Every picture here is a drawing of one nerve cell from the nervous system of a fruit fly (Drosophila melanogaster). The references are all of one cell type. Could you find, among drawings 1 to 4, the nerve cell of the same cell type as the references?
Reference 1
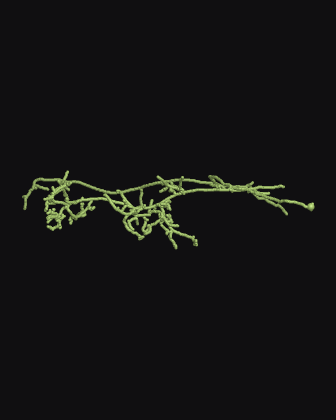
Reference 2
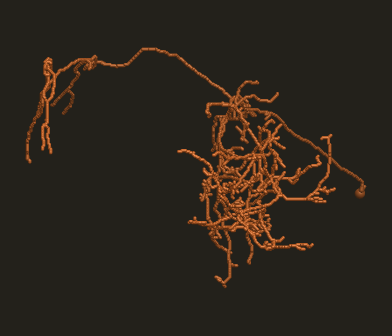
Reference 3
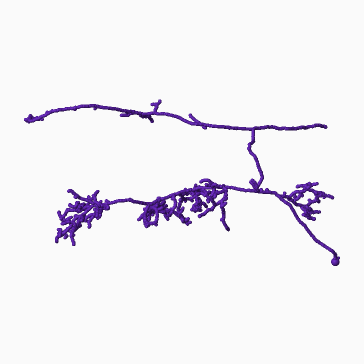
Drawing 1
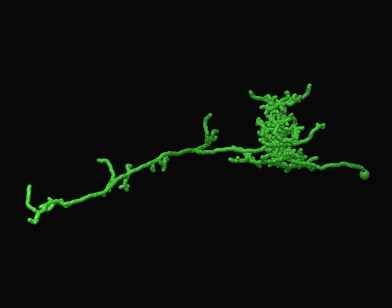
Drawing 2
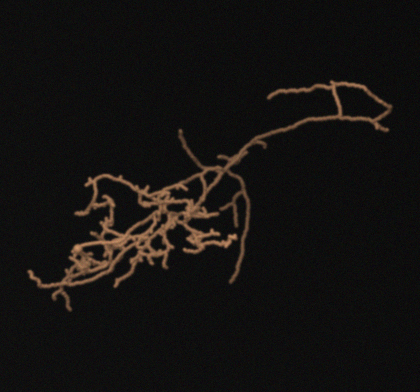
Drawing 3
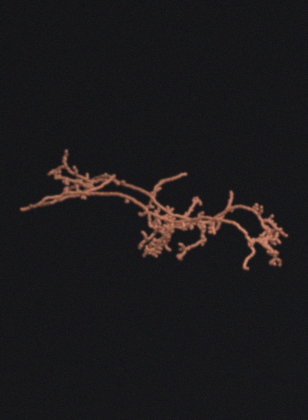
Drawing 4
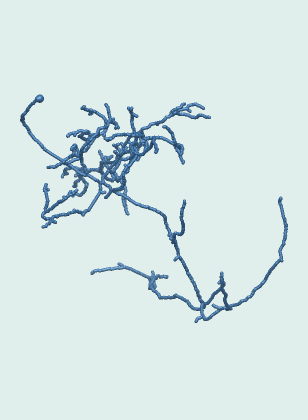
Drawing 3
